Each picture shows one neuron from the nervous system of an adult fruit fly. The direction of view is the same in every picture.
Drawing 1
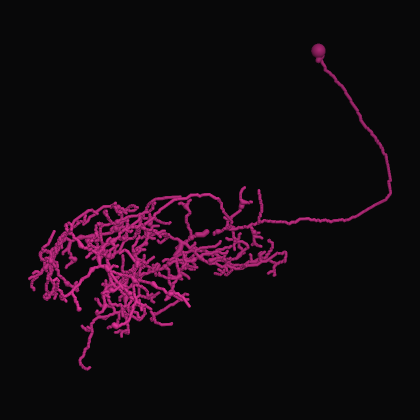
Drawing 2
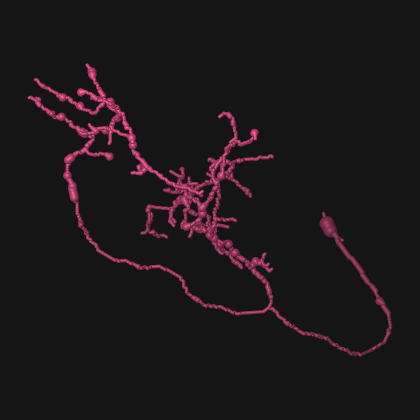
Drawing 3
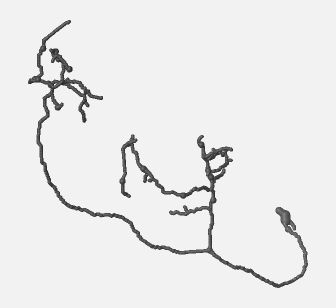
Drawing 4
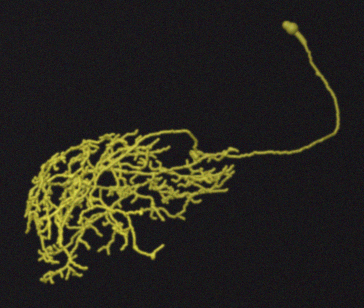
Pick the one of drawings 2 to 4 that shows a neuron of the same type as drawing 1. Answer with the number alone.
4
